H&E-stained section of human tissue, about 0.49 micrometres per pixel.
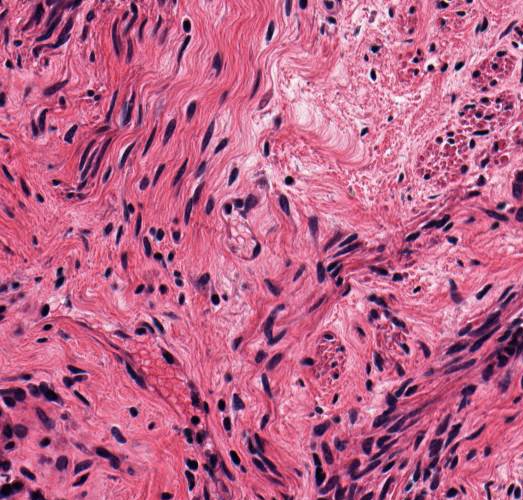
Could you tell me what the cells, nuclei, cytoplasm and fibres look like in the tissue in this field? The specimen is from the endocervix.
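Spindle cells are arranged in short bundles that cross one another in varying directions across the field. Many of their nuclei are dark and slender, wavy or curved rather than straight. Cytoplasm is scant and pale, and no clear cell borders separate the cells. Nuclei are more crowded in the lower right and lower left than in the upper middle.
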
